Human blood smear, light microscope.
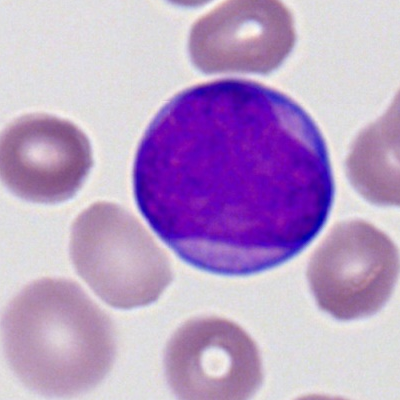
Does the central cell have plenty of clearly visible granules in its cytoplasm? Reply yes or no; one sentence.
No, its cytoplasm lacks visible granules entirely.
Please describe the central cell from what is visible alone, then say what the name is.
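A smooth, round outline encloses a nucleus that fills most of the cell. The nucleus is a single mass, not divided into lobes. Cytoplasm forms only a thin rim, widest at the bottom of the cell. The cell is a myeloblast.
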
